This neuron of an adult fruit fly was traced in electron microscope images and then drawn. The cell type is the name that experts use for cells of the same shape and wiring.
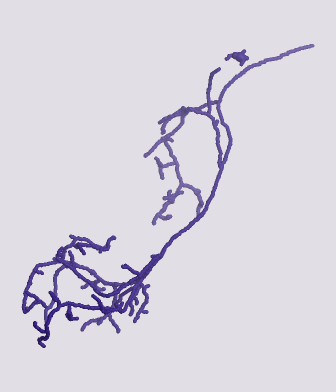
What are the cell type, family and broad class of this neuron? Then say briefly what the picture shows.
It is of cell type CB4141. The family is hemilineage LHd1. It is a central-brain intrinsic neuron. Its cell body lies at the upper right of the picture. The picture shows dozens of branch ends.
